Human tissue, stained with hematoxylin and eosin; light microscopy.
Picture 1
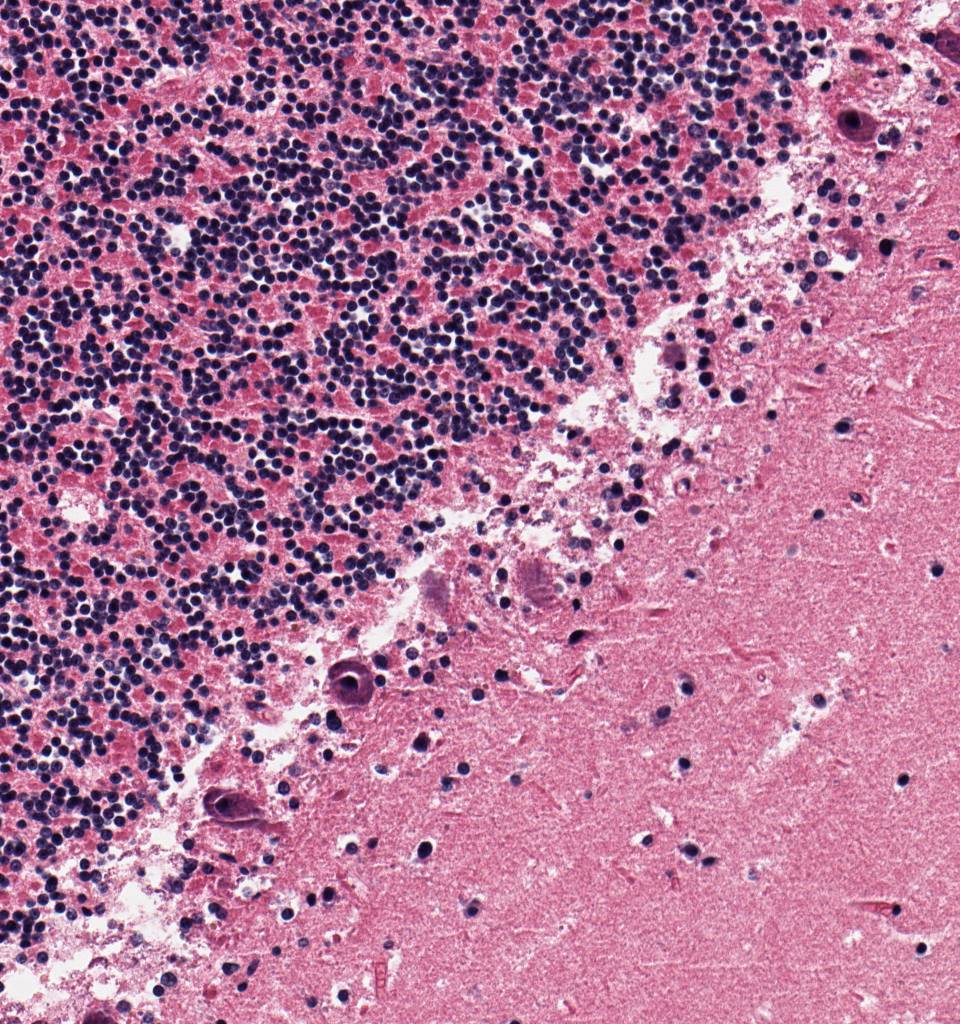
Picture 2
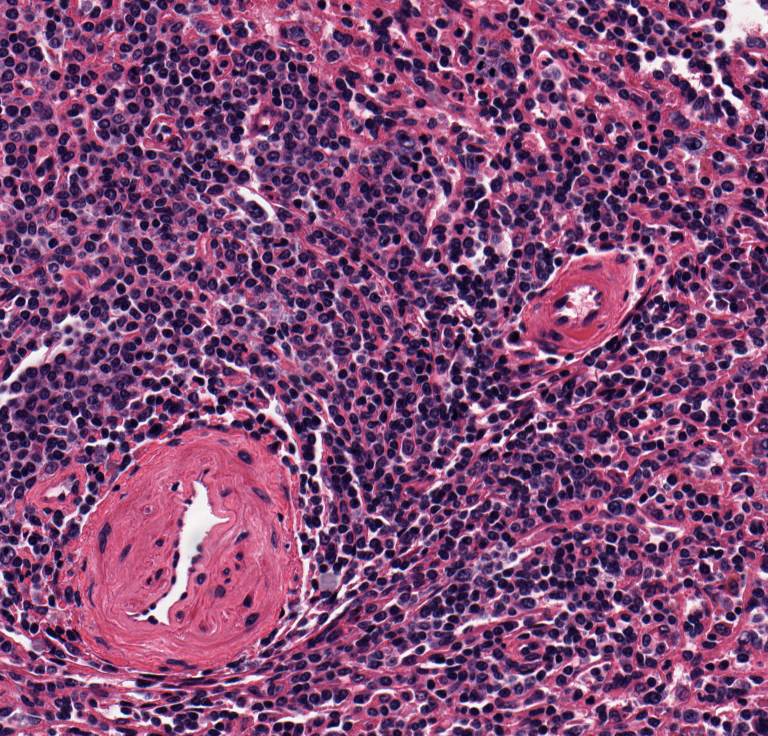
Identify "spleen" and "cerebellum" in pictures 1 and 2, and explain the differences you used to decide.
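So picture 1 is cerebellum, picture 2 spleen. In the cerebellum, large Purkinje cells with abundant pink cytoplasm sit singly, spaced along the border between the two layers. The dense layer is granule cells with small, round, dark-staining nuclei and very little visible cytoplasm, with small pink cell-free islands among them. In the spleen, most cells look lymphocyte-like, small round dark nuclei and scant cytoplasm, and fine pink fibrous strands run between them. Around the lower-left vessel they form concentric layers.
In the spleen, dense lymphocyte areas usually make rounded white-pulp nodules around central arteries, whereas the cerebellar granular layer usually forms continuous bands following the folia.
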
